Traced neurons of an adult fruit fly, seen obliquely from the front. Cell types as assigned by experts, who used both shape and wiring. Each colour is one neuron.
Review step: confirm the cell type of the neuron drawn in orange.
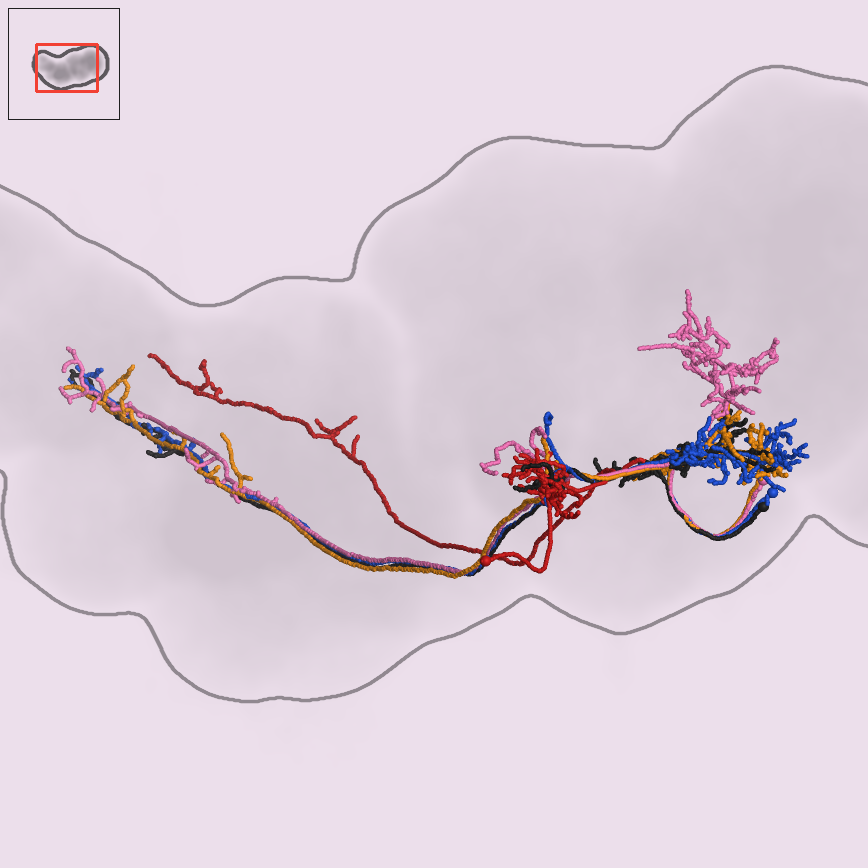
DNge181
